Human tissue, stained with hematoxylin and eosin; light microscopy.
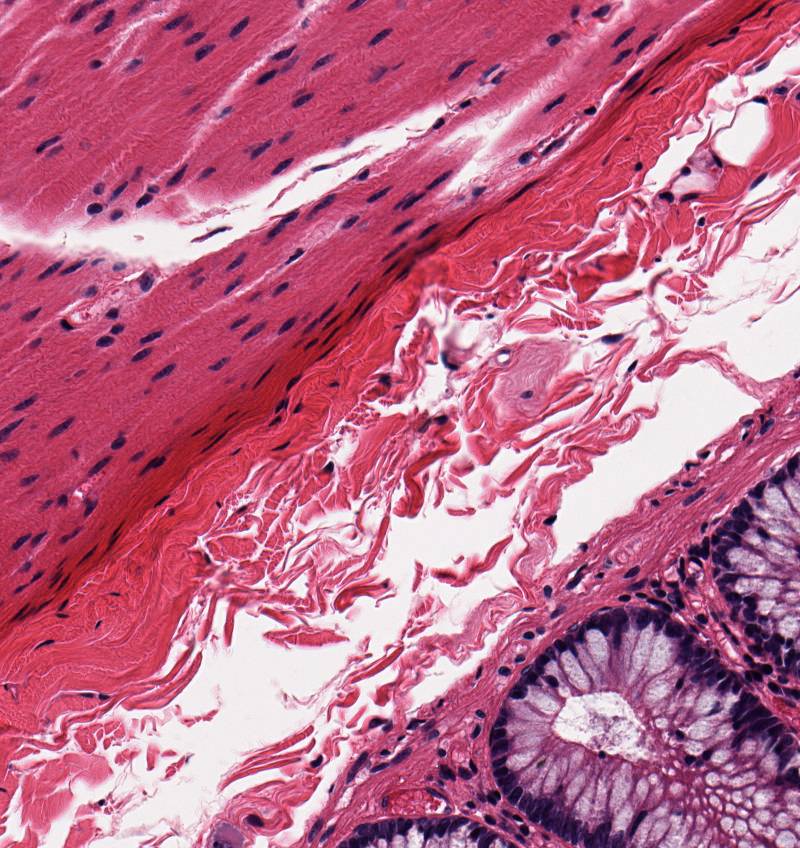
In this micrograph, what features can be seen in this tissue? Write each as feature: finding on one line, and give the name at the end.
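Epithelium: columnar, lining glands, crowded with goblet cells
Goblet cells: pale, mucin-filled cytoplasm
Nuclei: dark, basal, on the outer edge of each gland
Connective tissue: loose wavy pink collagen bundles between muscle and glands, few nuclei
Fat cells: none in field
Tissue: transverse colon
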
